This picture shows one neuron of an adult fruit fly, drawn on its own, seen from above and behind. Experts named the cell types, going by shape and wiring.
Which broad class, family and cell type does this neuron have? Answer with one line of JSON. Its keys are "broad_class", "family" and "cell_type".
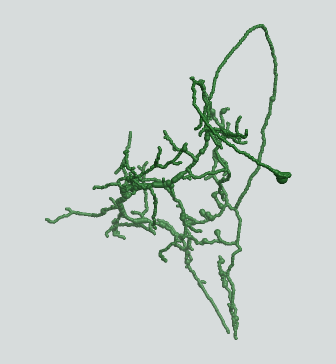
{"broad_class": "central-brain intrinsic neuron", "family": "hemilineage PSp2", "cell_type": "PS221"}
